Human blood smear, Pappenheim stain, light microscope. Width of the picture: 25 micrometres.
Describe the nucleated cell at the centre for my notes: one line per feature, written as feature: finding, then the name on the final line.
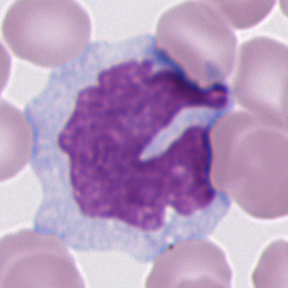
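Nuclear shape: one undivided mass, not split into separate lobes
Cleft: narrow and pale, running from the upper right edge toward the centre
Chromatin: fine and lacy, not clumped into coarse dark blocks
Cytoplasm: abundant, pale grey-blue
Answer: monocyte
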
